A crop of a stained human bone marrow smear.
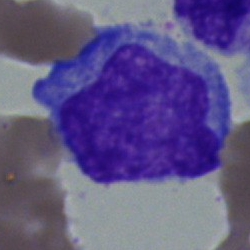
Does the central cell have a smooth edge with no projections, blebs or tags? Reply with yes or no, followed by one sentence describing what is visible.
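No. The cell outline is irregular, with a bulge of cytoplasm jutting out at the upper left.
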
